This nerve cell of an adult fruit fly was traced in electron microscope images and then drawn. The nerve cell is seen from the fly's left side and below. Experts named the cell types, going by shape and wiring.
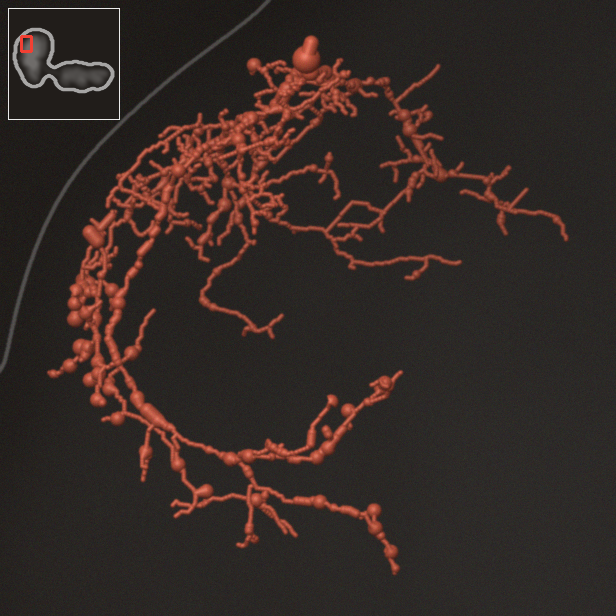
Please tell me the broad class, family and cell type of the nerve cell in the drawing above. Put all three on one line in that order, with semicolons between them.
central-brain intrinsic neuron; hemilineage AOTUv1_medial; CRE045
